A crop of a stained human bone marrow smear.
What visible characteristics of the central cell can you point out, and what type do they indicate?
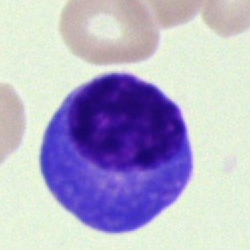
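Round, smooth outline on this one, and the nucleus is pushed up toward the top, so most of the cytoplasm sits below it. Chromatin's dark purple, clumped into coarse patches with paler areas in between. Cytoplasm is a deep blue. It's a plasma cell.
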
